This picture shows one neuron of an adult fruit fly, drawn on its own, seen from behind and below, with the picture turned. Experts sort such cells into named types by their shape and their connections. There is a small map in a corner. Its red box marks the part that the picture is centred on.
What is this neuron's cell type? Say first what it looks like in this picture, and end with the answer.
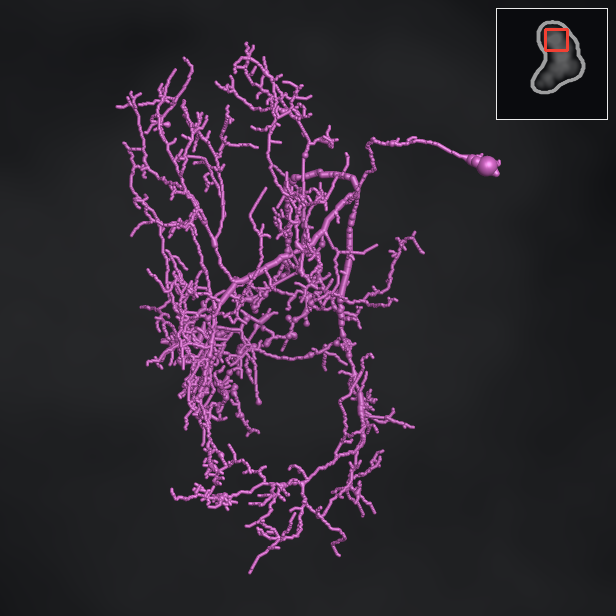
The cell body can be seen at the upper right of the picture. More than a hundred branch ends can be seen. It is a central-brain intrinsic neuron. Its cell type is PVLP012.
